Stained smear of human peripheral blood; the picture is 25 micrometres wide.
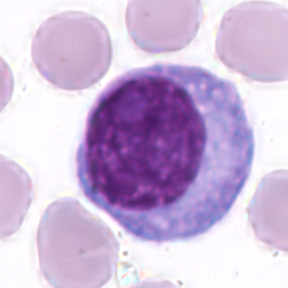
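Plasma cell from a stained peripheral blood smear, about 16 micrometres across and roughly 2.25 times as wide as a red cell lying whole in the picture. The nucleus of the plasma cell is round to oval without indentation, measures about 12 by 10 micrometres, fills about 50% of the cell's area and lies toward the left of the cell. The cytoplasm is blue, paler in a zone against the right side of the nucleus and deeper blue toward the cell edge.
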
